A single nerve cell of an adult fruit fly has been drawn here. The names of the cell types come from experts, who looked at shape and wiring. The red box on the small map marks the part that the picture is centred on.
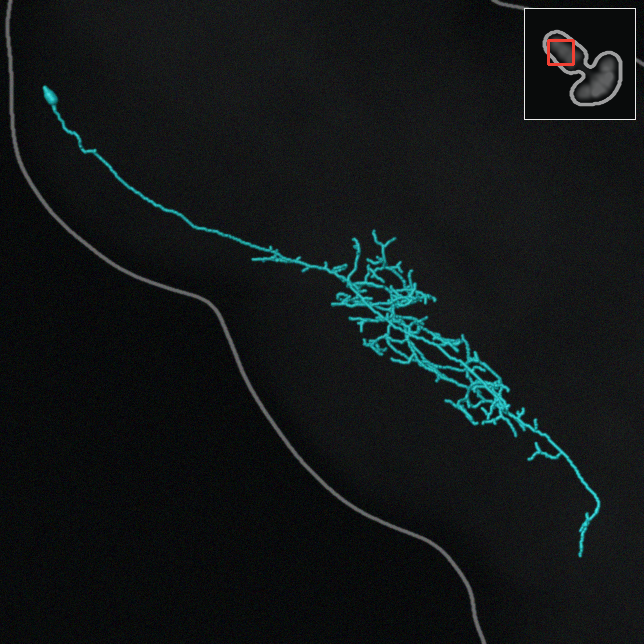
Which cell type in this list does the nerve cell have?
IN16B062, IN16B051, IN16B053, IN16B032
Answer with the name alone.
IN16B051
